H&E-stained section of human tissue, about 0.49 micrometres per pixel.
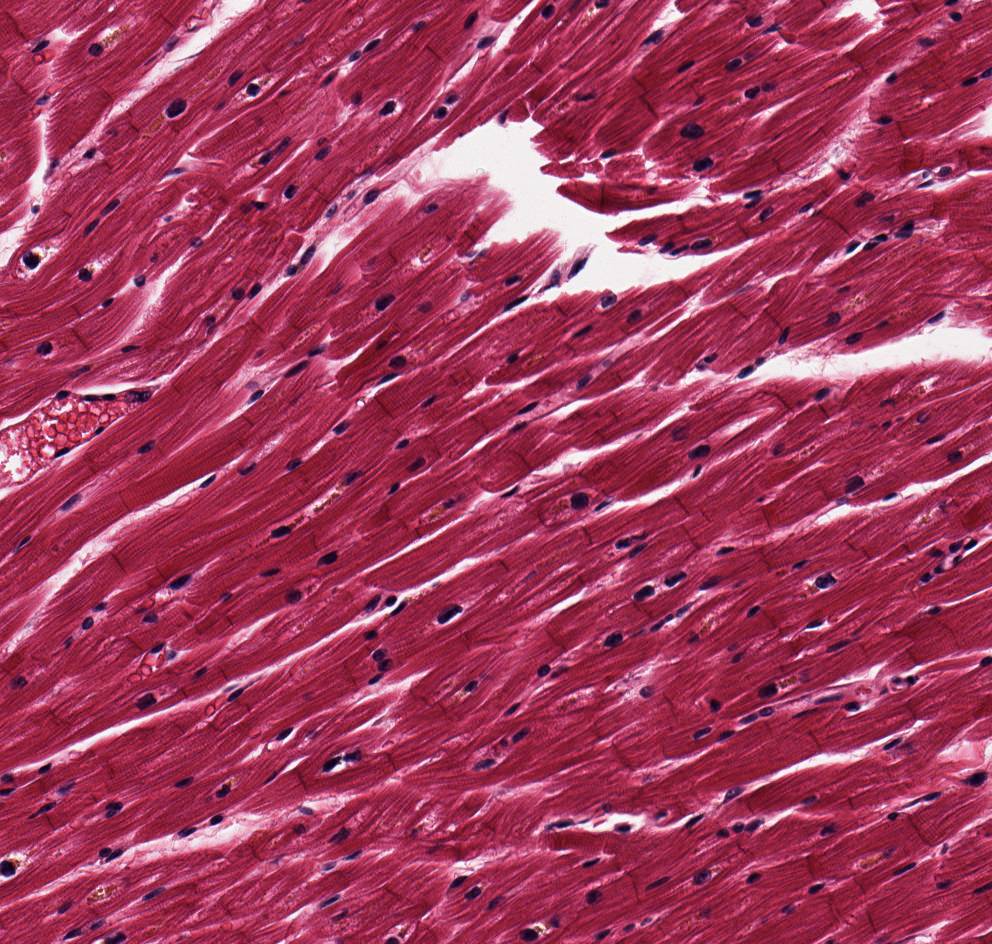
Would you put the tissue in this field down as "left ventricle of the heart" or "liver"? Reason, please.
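This is left ventricle of the heart. Deciding point: the field is built of muscle fibres rather than polygonal cells in plates.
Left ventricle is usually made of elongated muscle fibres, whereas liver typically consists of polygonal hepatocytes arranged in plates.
Also noted: the fibres branch and join their neighbours; each cell has a single oval, central nucleus; dark, sometimes step-like intercalated discs cross the fibres at intervals.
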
